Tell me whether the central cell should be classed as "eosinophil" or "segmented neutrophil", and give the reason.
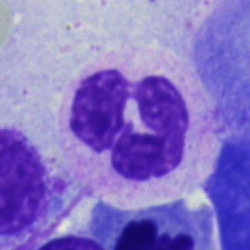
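This is a segmented neutrophil. Check one, the granules: the cytoplasm holds fine, faint pinkish-lilac granules.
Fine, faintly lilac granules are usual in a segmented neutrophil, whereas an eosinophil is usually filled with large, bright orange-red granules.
Check two, the nucleus: it is divided into several lobes grouped around a small pale central gap.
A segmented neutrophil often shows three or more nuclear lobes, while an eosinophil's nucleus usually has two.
Also noted: coarsely clumped, dark purple chromatin and a wide rim of pale pink cytoplasm around the nucleus.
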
